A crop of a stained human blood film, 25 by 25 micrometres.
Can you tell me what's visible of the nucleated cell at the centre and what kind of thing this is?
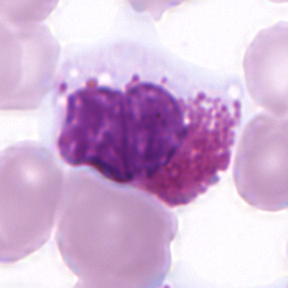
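First, dark purple, coarsely clumped chromatin with paler patches between the clumps. Second, coarse round reddish-purple granules packed into the part of the cell right of the nucleus. Third, above the nucleus, a broad band of very pale cytoplasm holding only a few scattered granules. This is an eosinophil.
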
